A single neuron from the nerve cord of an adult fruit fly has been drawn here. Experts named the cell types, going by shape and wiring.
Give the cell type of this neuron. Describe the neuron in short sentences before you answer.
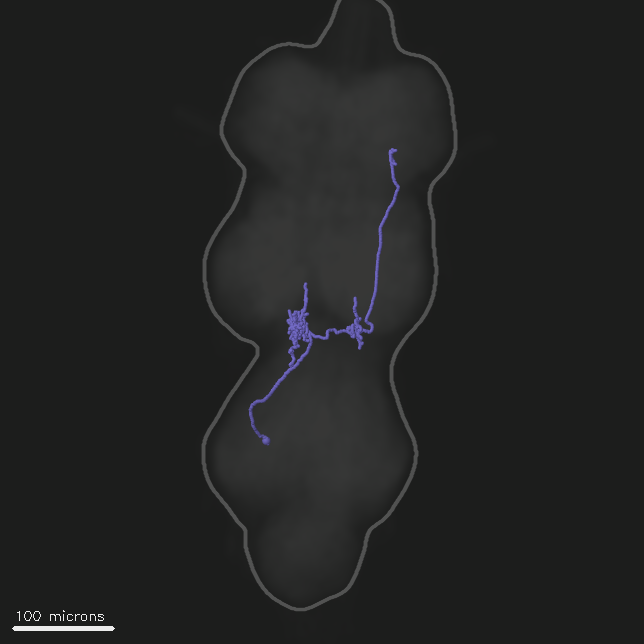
By the scale bar it is about 300 microns tall in this view. As drawn here it is taller than it is wide. It is a nerve-cord intrinsic neuron. It is of cell type IN07B059.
